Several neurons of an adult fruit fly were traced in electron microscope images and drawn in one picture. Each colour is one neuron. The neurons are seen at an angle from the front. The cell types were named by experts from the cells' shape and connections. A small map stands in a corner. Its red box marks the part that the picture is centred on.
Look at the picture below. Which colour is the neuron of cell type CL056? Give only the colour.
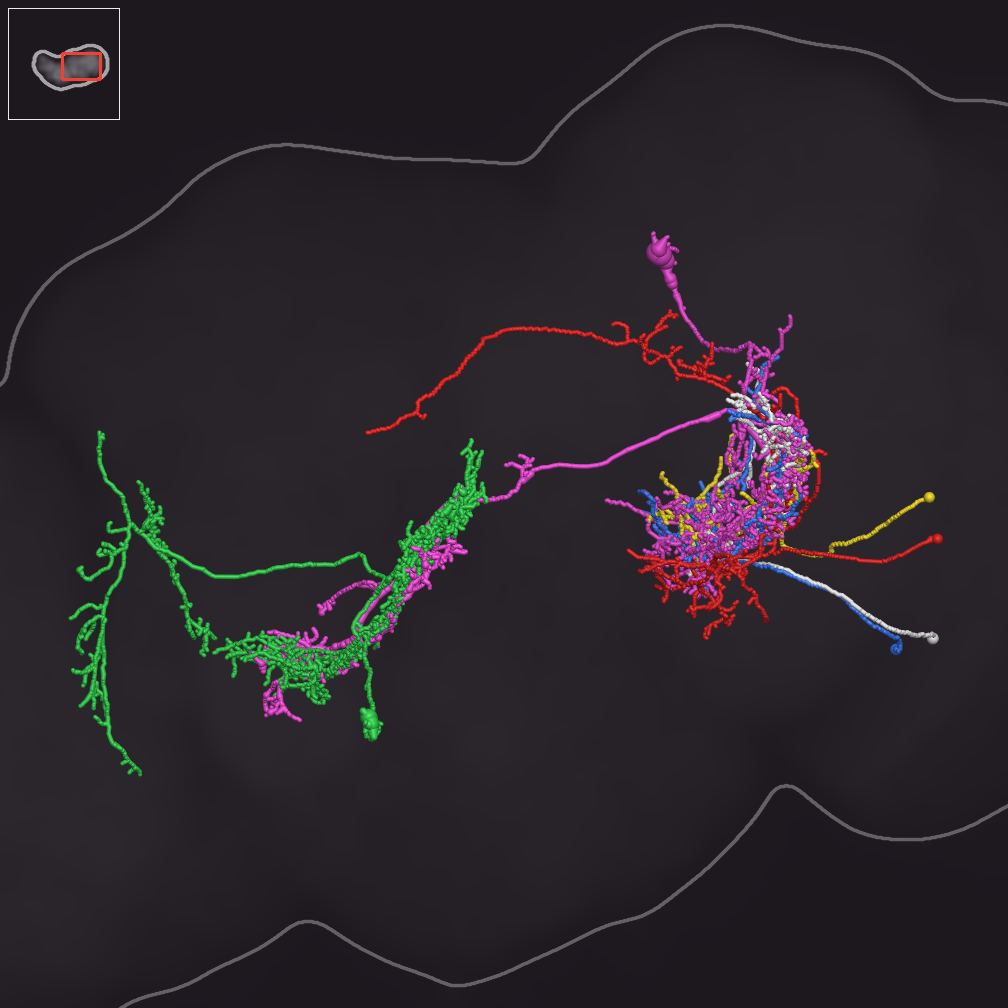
red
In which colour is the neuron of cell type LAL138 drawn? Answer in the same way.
magenta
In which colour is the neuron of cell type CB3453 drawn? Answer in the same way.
blue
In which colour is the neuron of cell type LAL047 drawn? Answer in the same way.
green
